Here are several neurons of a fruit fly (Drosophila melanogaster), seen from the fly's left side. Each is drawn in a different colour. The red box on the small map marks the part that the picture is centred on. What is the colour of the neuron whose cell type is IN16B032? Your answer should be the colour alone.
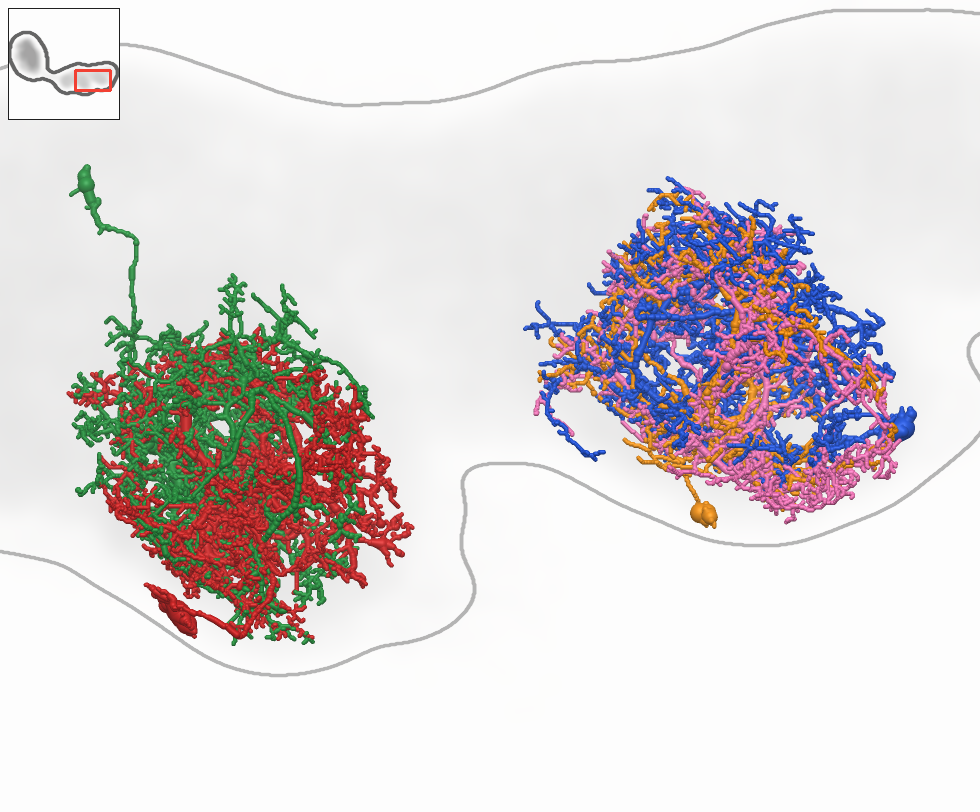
orange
